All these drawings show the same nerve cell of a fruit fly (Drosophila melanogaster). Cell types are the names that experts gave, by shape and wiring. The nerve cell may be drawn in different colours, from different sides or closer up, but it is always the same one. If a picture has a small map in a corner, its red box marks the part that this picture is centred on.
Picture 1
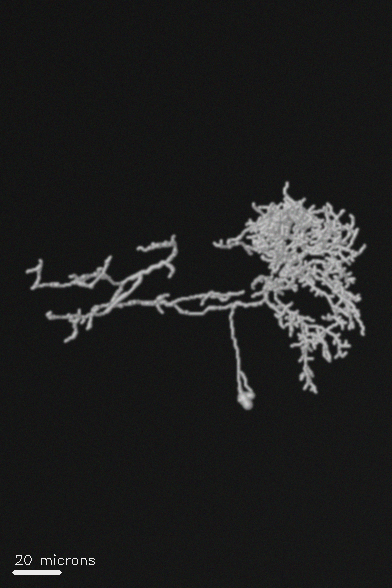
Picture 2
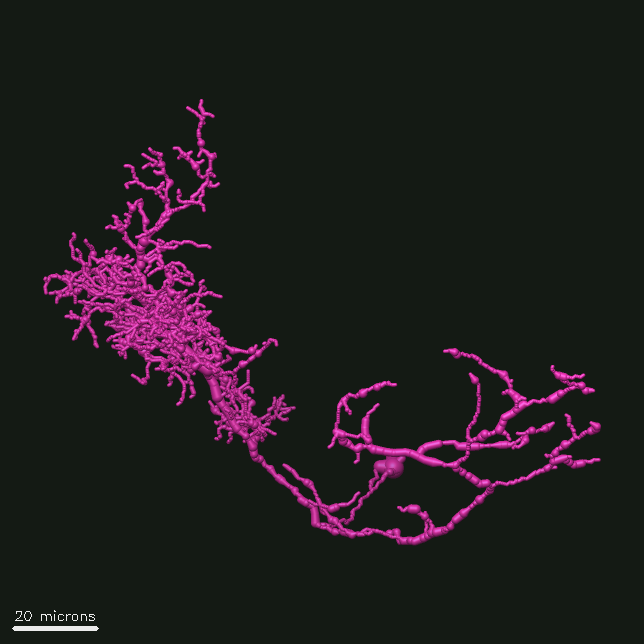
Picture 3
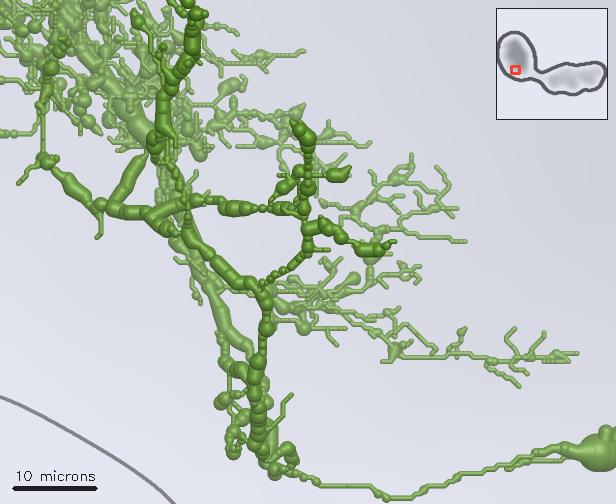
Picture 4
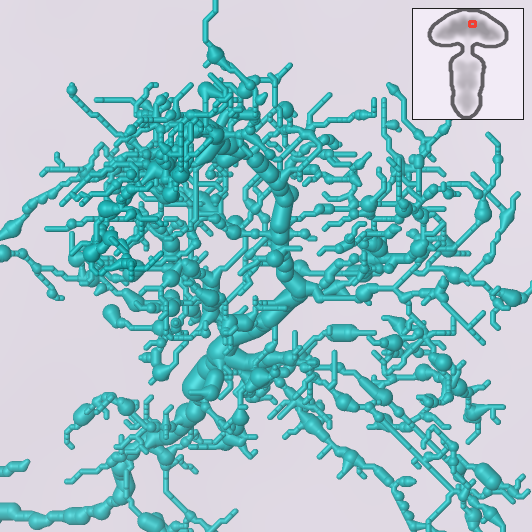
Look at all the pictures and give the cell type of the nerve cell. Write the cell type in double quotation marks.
"GNG148"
